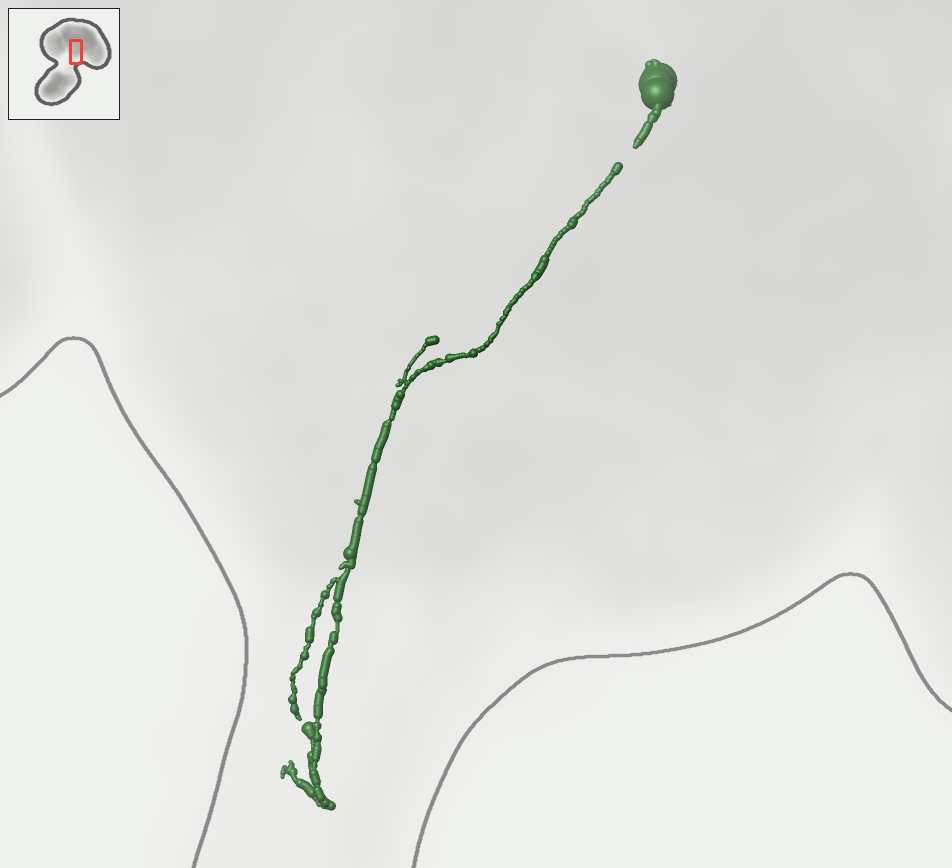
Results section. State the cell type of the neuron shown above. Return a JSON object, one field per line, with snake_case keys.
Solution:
{
 "cell_type": "ITP"
}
